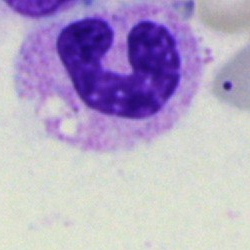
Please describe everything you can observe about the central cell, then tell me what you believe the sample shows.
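Looking at this cell, I notice a thick horseshoe-shaped nucleus with its open side turned upward. The cytoplasm around it is plentiful and pale pinkish-lilac. Fine pinkish-violet granules seem scattered through all of it. There's also a small clear round space in the cytoplasm, down at the cell's lower left. This is a band neutrophil.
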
